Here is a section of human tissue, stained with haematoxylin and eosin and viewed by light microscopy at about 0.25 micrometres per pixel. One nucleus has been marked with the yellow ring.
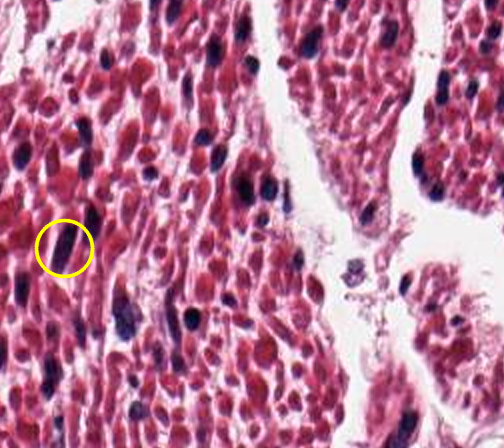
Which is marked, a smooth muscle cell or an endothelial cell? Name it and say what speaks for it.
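This is a smooth muscle cell. The nucleus is elongated, with blunt, rounded ends, and its long axis runs obliquely. The nucleus stains dark purple fairly evenly along its length. Pink-red cytoplasm borders the nucleus along its sides, and the cell's outer outline cannot be clearly separated from the cells pressed against it. The cell lies within a tightly packed group of elongated cells that run in roughly the same direction as its nucleus.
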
